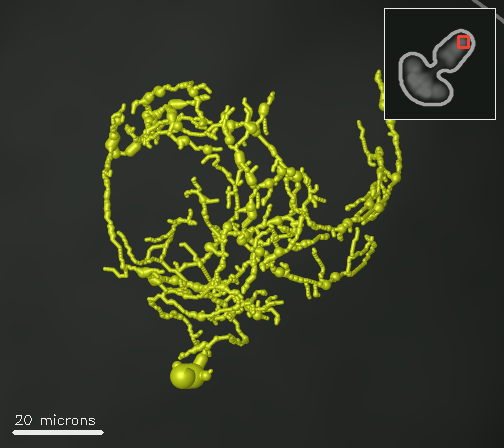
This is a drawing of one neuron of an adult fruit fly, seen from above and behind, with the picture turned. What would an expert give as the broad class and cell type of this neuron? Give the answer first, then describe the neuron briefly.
Its broad class is nerve-cord intrinsic neuron. The cell type is INXXX378. It is in the nerve cord and does not reach the brain. By the scale bar it is about 70 microns tall in this view. Dozens of branch ends can be seen.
